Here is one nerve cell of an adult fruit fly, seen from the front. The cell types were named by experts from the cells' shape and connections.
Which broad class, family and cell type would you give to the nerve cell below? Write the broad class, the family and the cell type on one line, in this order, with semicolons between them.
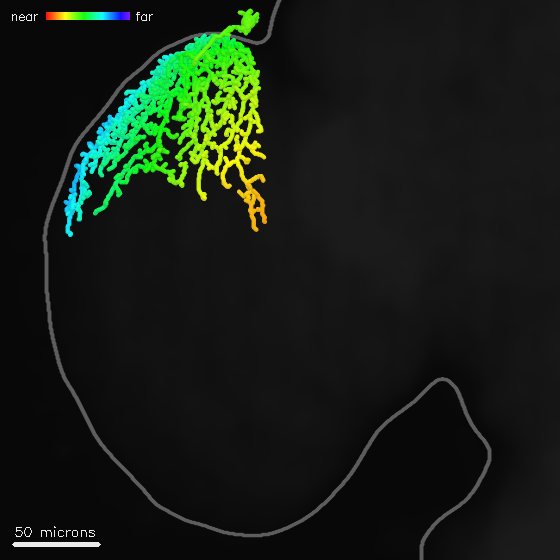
optic-lobe intrinsic neuron; Dm; Dm19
